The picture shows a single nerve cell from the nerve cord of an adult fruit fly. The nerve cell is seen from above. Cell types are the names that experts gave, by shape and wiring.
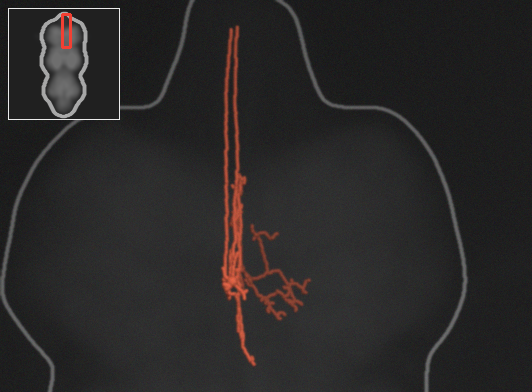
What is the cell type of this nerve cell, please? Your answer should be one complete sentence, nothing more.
Belonging to the cell type ANXXX338 is this nerve cell.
